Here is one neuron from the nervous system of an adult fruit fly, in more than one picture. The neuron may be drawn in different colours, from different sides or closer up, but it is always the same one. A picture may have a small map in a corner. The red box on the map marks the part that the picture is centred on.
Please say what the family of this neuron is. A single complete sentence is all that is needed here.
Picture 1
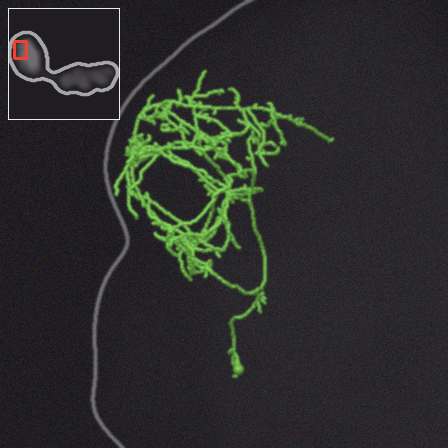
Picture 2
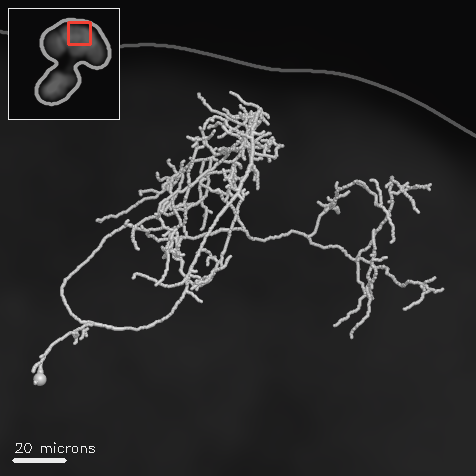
This neuron is sorted under the family hemilineage CREl1.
